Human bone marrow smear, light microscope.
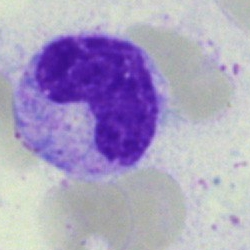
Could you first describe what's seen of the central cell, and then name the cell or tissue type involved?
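Kidney-shaped nucleus on this one, indented on its lower left side. It sits up toward the upper right, which leaves most of the cytoplasm down on the lower left. That cytoplasm is pale lilac-blue and carries fine pinkish-purple granules. It's a band neutrophil.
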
